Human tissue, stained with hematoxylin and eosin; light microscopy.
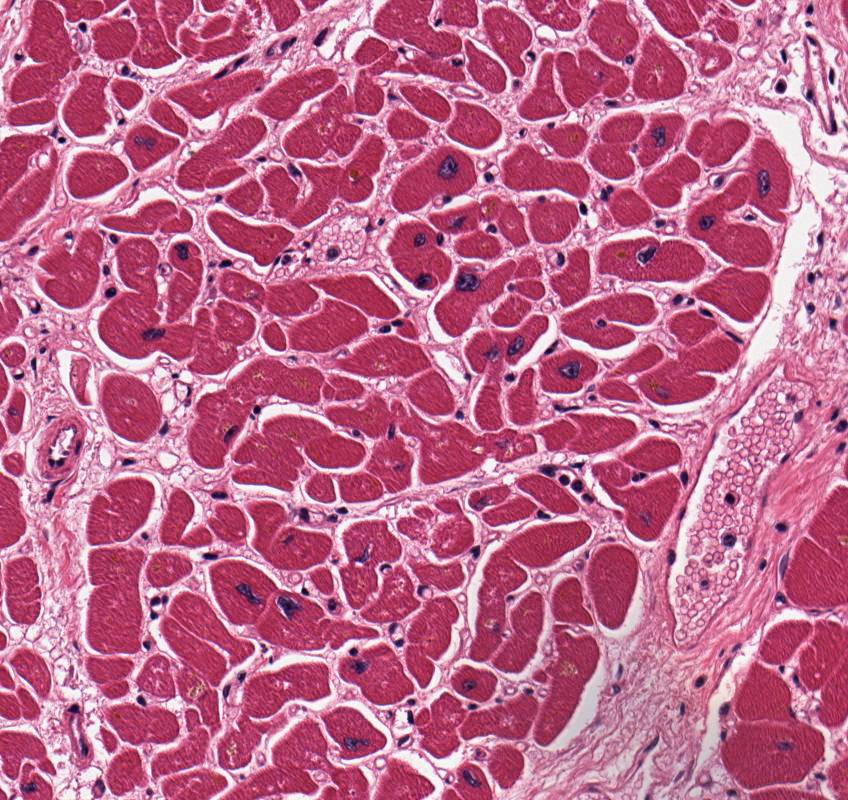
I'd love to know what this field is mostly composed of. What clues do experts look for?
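Tissue: myocardium. Fibres mostly cut in cross-section, giving rounded or polygonal profiles. Nuclei, where seen, central in the fibre, not at its edge.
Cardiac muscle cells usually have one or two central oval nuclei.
Fine golden-brown granules in the cytoplasm near the middle of many fibres. Between fibres: loose, pale pink tissue with many small dark nuclei.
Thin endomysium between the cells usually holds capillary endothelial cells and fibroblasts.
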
